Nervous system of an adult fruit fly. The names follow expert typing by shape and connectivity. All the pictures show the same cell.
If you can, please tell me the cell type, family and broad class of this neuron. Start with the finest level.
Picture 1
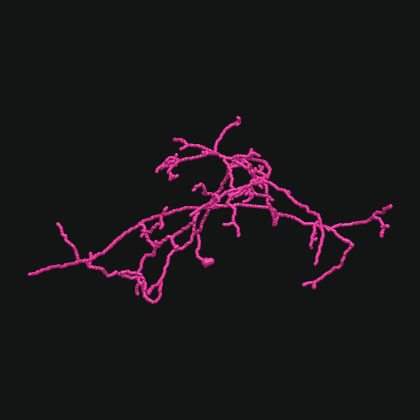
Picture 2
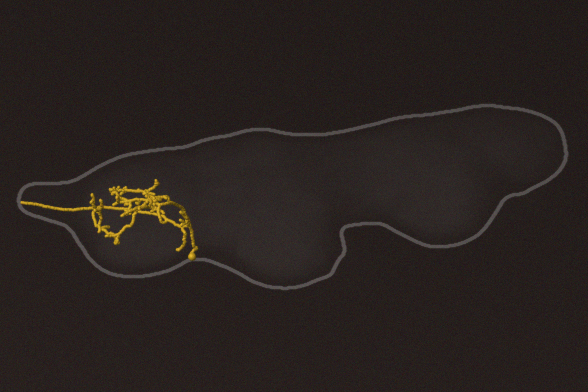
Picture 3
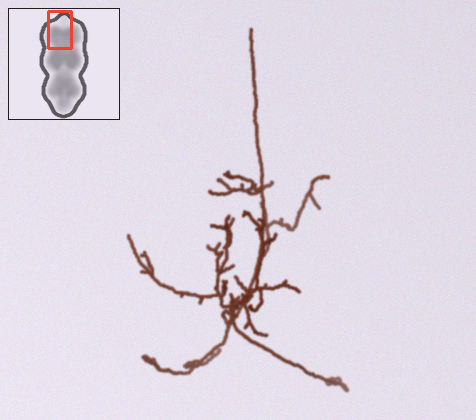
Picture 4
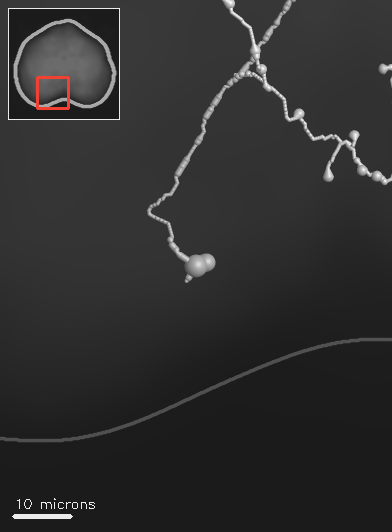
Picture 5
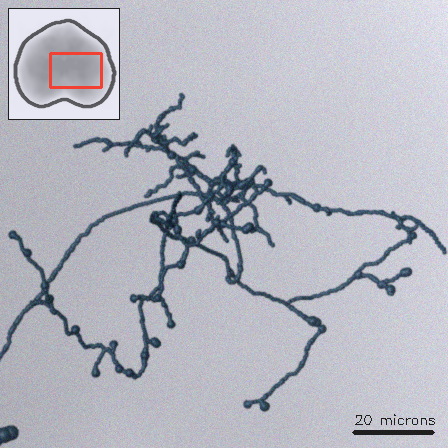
AN12B060; hemilineage 12B; ascending neuron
